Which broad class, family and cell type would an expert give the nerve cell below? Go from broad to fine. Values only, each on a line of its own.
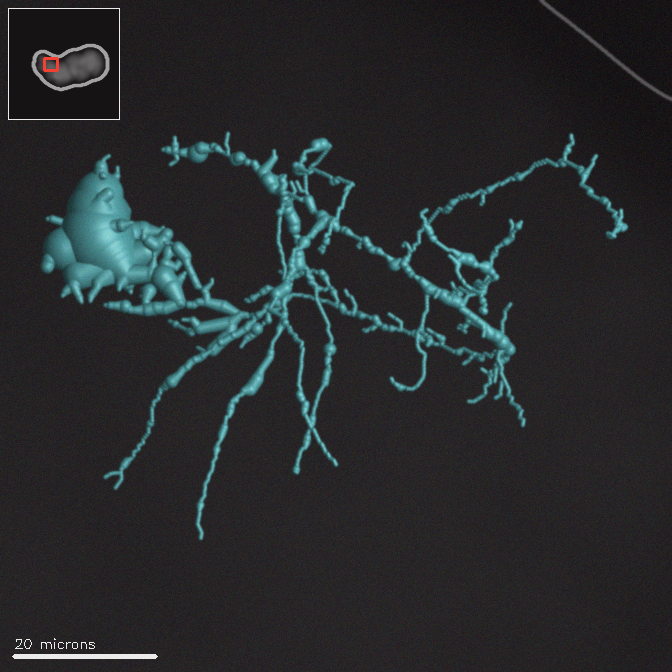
motor neuron of the nerve cord
hemilineage 15B
Ti flexor MN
